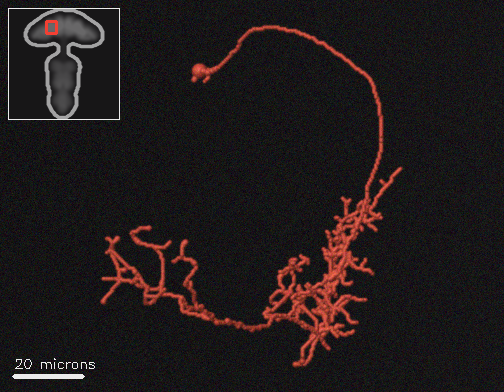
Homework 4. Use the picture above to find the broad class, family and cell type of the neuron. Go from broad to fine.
central-brain intrinsic neuron; hemilineage WEDa2; WEDPN1A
